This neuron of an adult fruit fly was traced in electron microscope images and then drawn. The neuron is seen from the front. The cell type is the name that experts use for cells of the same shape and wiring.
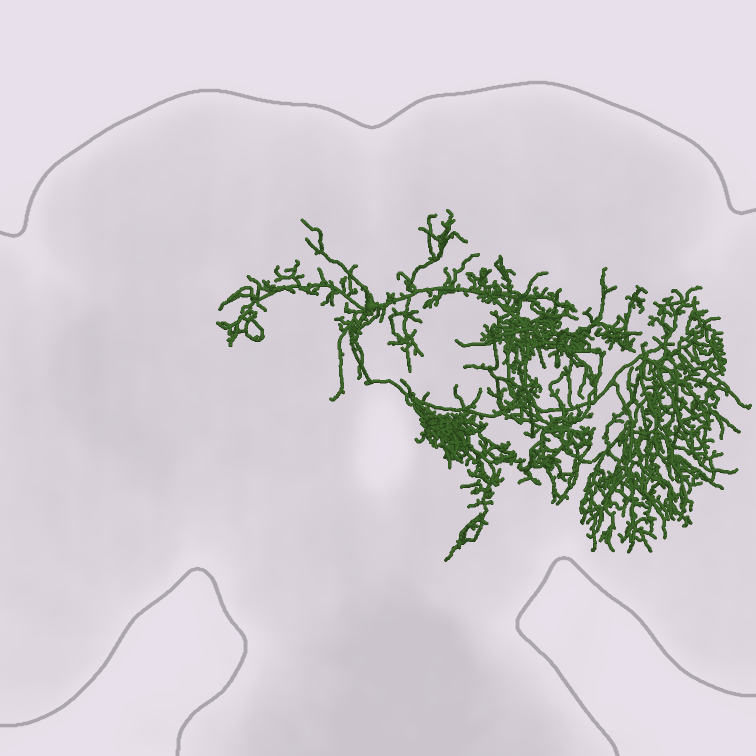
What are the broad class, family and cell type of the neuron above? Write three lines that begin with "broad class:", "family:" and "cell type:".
broad class: visual centrifugal neuron
family: LT
cell type: LT36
